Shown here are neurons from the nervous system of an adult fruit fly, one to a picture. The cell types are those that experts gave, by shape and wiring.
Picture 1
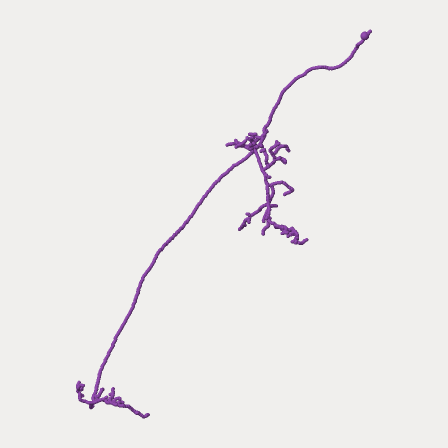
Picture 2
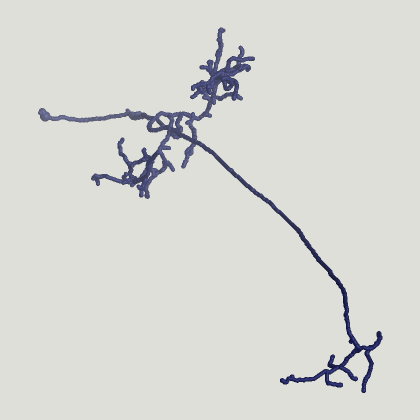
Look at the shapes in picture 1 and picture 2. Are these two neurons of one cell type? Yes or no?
no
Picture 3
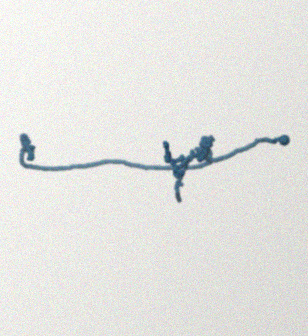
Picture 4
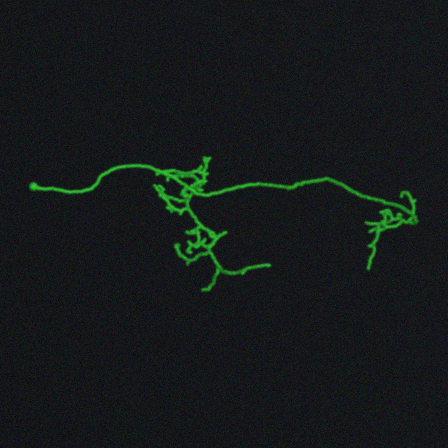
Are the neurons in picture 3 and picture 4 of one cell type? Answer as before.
no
